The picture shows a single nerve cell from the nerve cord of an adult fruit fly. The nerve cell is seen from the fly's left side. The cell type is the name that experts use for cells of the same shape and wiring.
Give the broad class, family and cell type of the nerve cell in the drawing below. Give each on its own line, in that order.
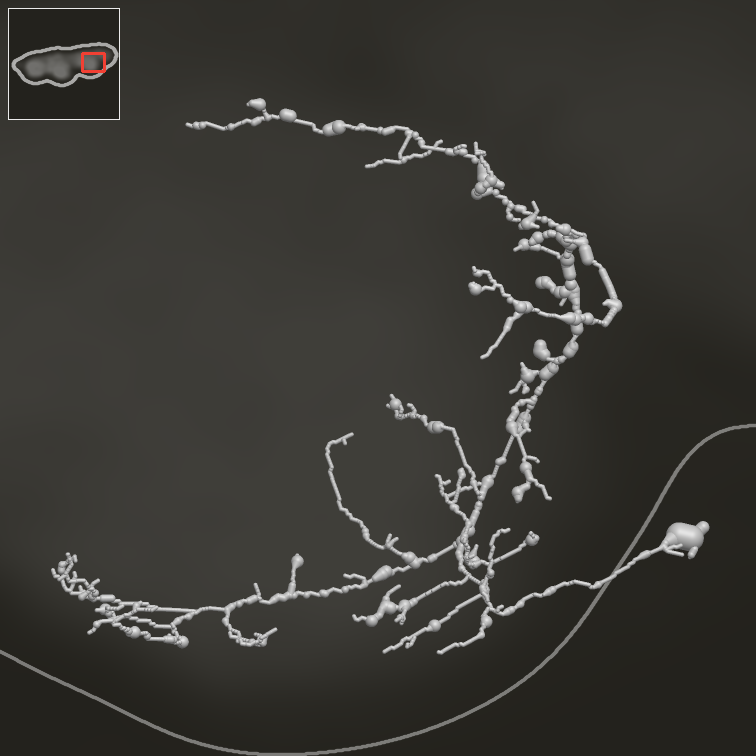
nerve-cord intrinsic neuron
hemilineage 13A
IN13A059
